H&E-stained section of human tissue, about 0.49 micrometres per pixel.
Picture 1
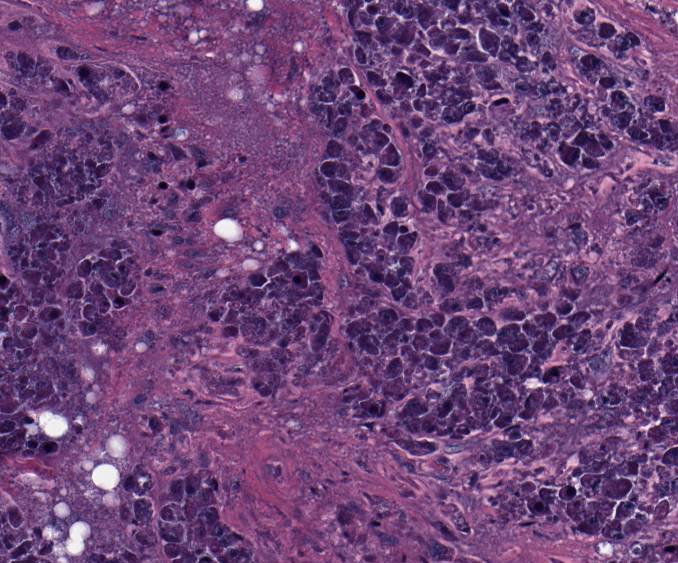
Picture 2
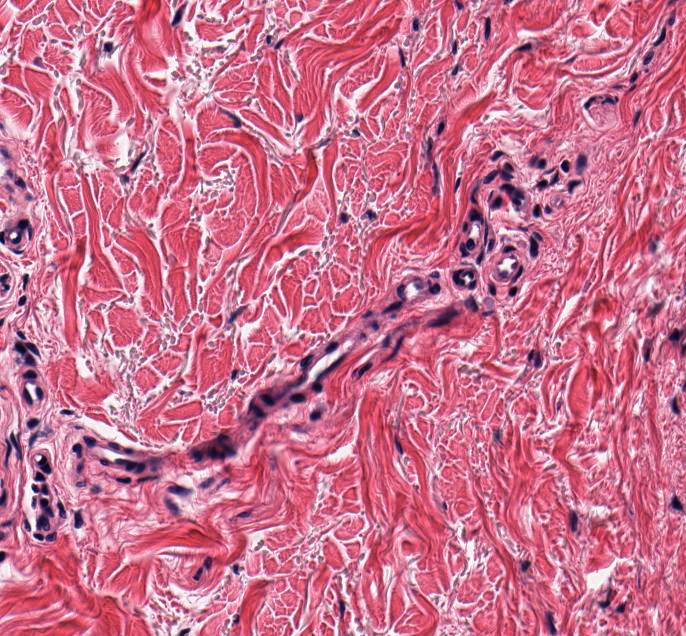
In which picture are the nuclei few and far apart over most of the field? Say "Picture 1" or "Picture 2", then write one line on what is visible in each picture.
Picture 2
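In picture 1: The nuclei are closely packed and touch or overlap one another.
In picture 2: Cells are sparse, seen mostly as small, dark, elongated nuclei lying between the collagen bundles.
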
